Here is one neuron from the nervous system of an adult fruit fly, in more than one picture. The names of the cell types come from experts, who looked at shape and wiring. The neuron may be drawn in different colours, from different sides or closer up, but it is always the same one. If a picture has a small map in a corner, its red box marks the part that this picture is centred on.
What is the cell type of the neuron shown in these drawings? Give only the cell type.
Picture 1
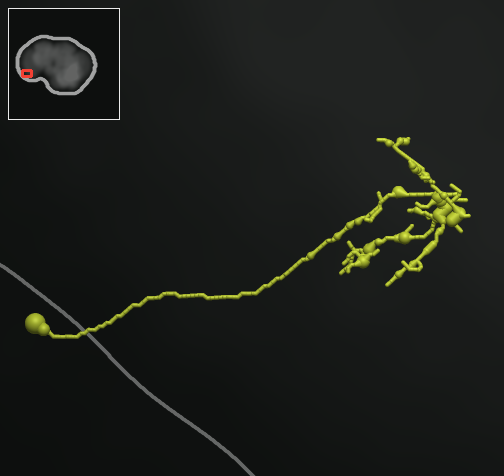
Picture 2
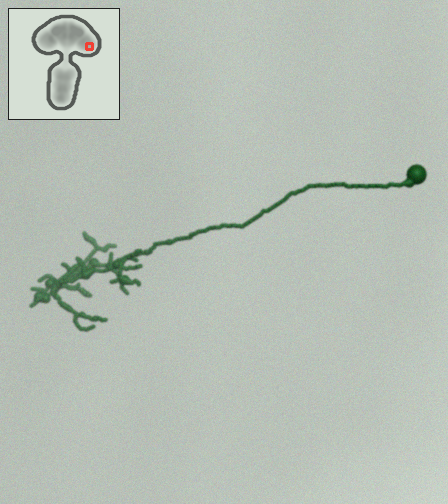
Dm2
